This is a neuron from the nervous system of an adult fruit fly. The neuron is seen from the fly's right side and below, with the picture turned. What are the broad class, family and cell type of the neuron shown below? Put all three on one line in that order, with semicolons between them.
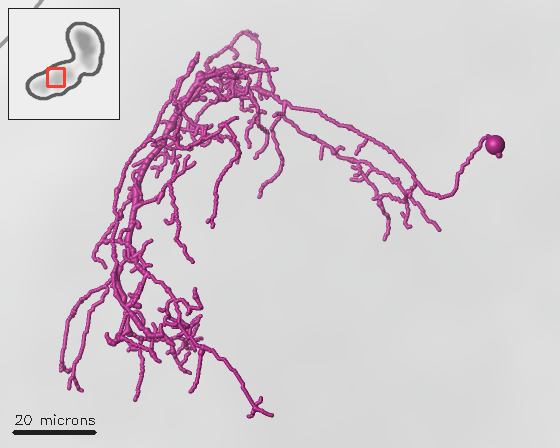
nerve-cord intrinsic neuron; hemilineage 08A; IN08A031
